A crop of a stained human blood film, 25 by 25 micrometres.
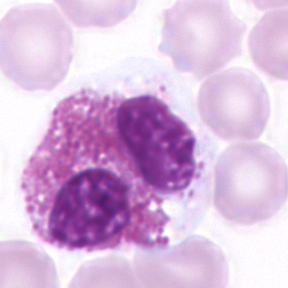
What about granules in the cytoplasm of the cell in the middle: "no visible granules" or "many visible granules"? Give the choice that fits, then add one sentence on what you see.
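Many visible granules. The cytoplasm is packed with coarse reddish-pink granules.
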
